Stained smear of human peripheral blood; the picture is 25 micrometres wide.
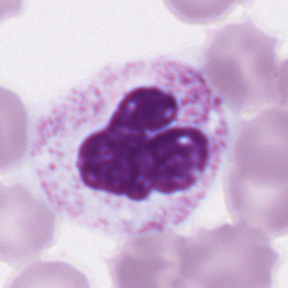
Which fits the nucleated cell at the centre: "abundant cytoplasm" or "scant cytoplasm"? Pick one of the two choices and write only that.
Abundant cytoplasm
